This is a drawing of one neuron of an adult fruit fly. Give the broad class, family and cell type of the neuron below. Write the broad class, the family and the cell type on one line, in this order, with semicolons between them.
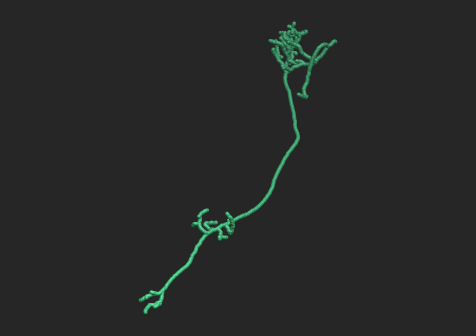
sensory neuron descending to the nerve cord; DNx; DNx02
